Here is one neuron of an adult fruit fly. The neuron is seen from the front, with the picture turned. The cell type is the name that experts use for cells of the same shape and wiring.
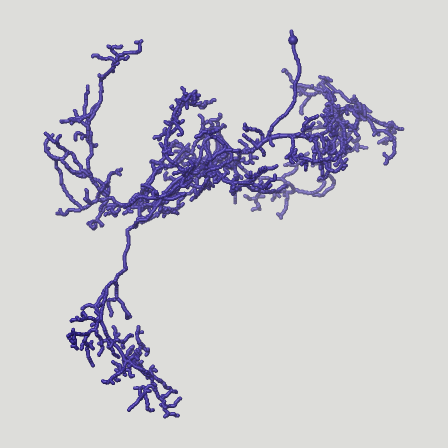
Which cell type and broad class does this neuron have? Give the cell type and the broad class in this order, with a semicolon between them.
VES087; central-brain intrinsic neuron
